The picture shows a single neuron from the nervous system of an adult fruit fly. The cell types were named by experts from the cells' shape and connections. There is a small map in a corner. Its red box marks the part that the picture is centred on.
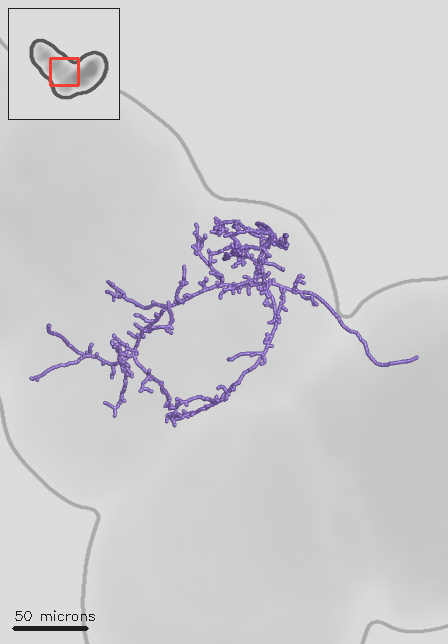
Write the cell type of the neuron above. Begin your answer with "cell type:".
cell type: EN21X001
